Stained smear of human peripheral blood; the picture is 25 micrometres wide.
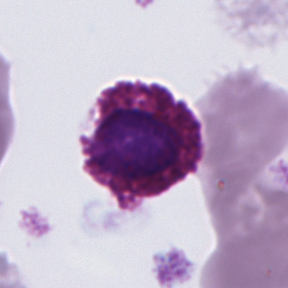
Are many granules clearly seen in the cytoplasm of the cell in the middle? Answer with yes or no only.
Yes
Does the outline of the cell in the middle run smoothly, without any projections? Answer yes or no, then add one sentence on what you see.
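No. The cell outline is roughly round with a bumpy, uneven edge.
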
